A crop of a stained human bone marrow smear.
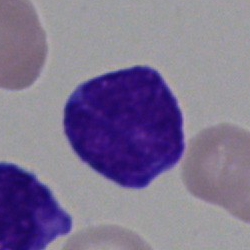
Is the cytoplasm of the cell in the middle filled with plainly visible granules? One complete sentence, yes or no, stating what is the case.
No, its cytoplasm lacks visible granules entirely.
